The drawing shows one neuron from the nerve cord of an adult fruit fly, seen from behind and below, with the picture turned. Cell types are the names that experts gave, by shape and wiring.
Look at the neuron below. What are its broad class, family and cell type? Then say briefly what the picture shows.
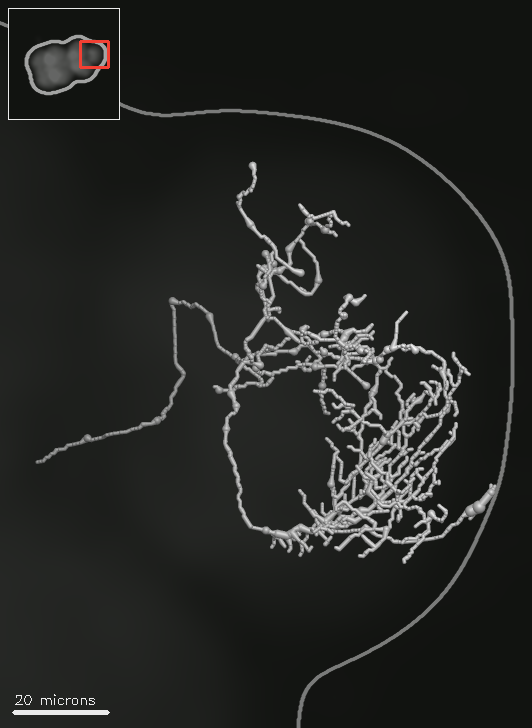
Its broad class is motor neuron of the nerve cord. Its family is MNad. Its cell type is MNad06. From left to right in the picture it spans about 100 microns. Dozens of branch ends can be seen.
